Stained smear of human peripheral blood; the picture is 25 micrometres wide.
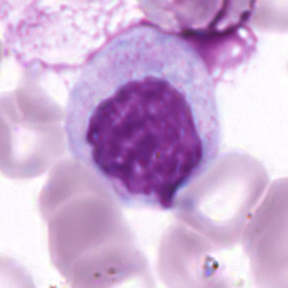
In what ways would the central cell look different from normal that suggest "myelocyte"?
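What goes with a myelocyte is mainly the chromatin, which is dark purple and coarsely clumped, with paler gaps between the clumps.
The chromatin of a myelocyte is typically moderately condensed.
Beyond that, the cell simply has a round outline, and the nucleus is roughly round with a slightly irregular edge, about 12 by 10 micrometres. What sits less well is the cytoplasm, which here is pale greyish-blue.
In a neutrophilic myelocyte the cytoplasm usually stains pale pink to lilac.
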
